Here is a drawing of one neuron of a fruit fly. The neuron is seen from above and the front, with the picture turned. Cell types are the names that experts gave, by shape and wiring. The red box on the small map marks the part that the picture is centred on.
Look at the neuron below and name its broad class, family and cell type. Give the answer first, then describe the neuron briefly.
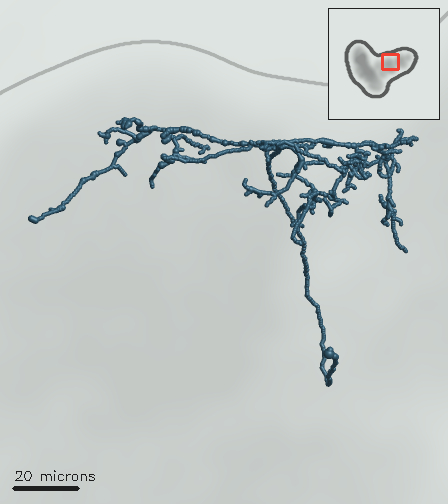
Its broad class is nerve-cord intrinsic neuron. The family is hemilineage 03B. Its cell type is IN03B060. From left to right in the picture it spans about 120 microns. Dozens of branch ends can be seen.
